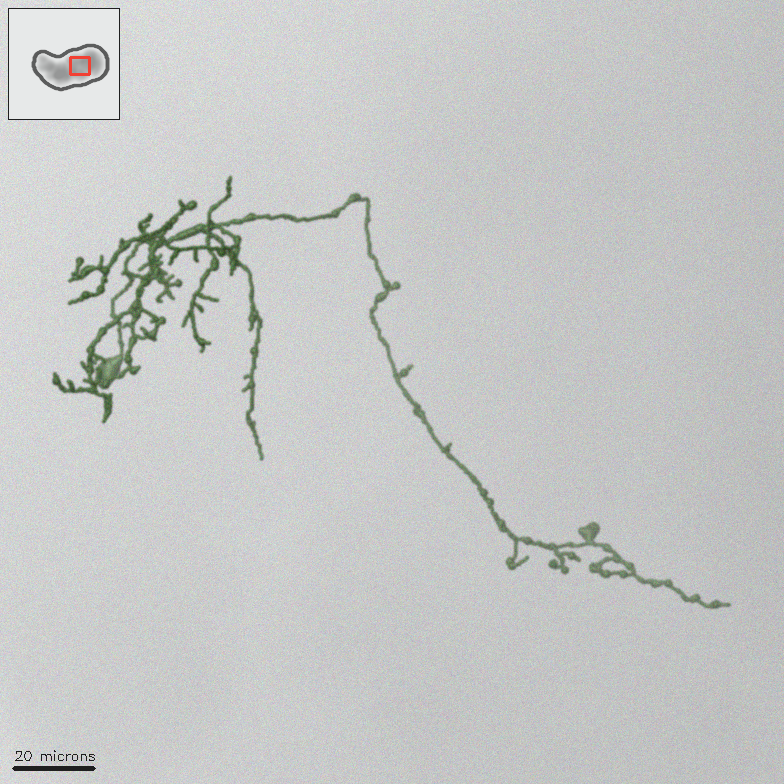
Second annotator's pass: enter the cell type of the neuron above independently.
CB4097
